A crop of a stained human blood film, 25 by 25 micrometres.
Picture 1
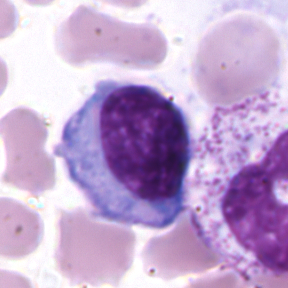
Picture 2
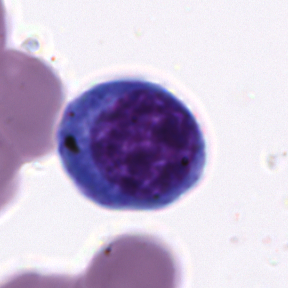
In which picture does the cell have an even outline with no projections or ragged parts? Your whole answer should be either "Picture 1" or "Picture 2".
Picture 2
